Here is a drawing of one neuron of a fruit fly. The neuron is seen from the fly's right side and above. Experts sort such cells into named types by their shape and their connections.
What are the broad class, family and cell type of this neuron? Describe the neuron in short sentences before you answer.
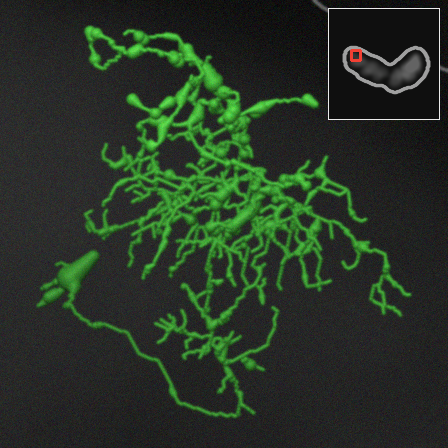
The cell body is on the left of the picture. The picture shows dozens of branch ends. It is a nerve-cord intrinsic neuron. Its family is hemilineage 06A. Its cell type is IN06A109.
